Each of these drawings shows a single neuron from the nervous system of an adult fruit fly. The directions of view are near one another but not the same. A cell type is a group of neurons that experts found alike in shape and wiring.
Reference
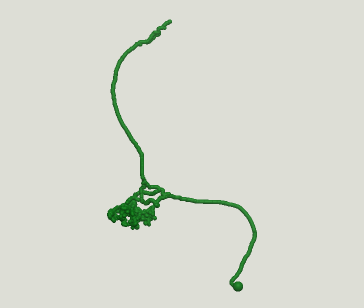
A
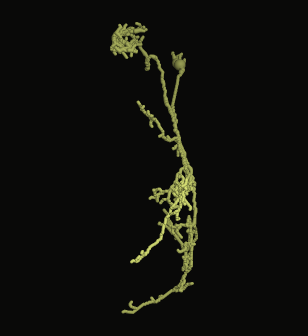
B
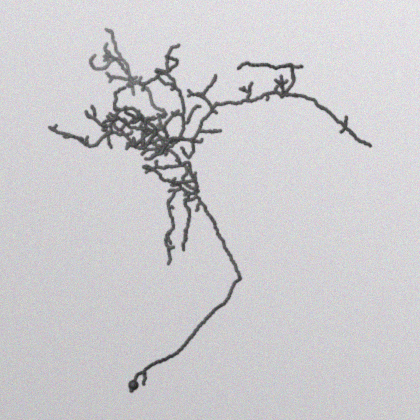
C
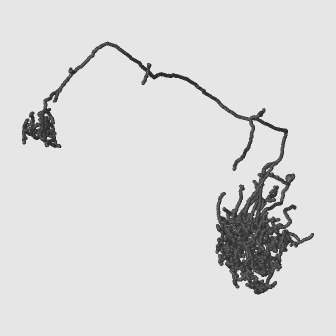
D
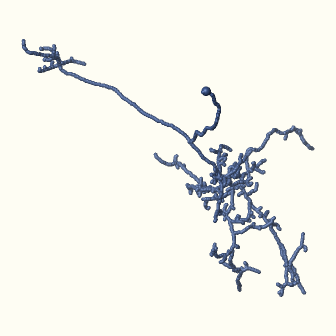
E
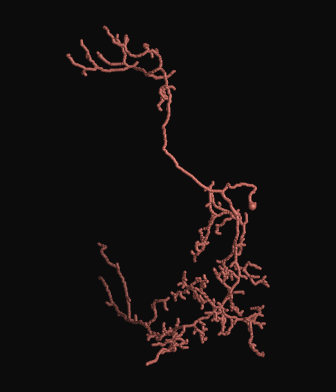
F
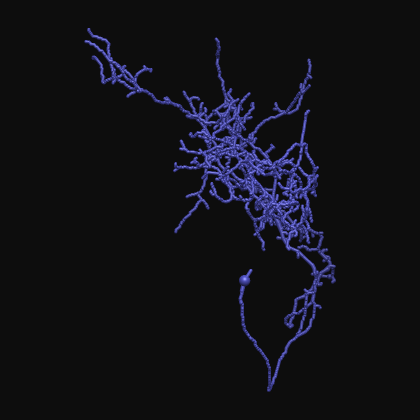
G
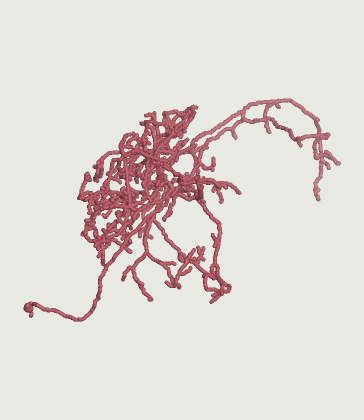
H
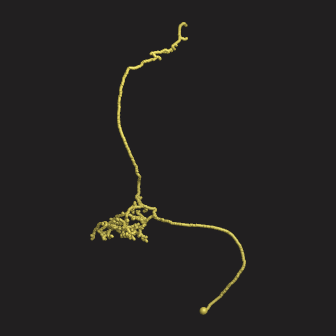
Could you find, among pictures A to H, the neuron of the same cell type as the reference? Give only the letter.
H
